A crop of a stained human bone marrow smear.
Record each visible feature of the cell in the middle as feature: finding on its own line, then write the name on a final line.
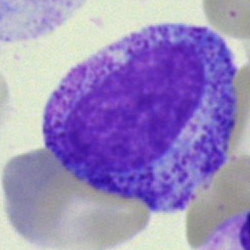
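Position: nucleus toward upper left, wider cytoplasm band on lower right
Chromatin: finely granular, not coarsely clumped
Granules: purple, also lying over the nucleus
Cytoplasm: paler, less granular patch right of the nucleus
Name: promyelocyte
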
